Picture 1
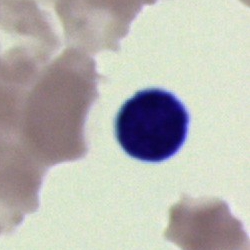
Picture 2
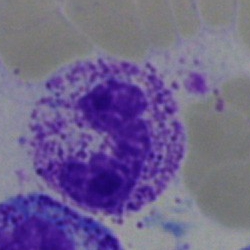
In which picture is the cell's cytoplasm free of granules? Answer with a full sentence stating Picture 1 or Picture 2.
The cell in picture 1 has a cytoplasm free of any visible granules.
